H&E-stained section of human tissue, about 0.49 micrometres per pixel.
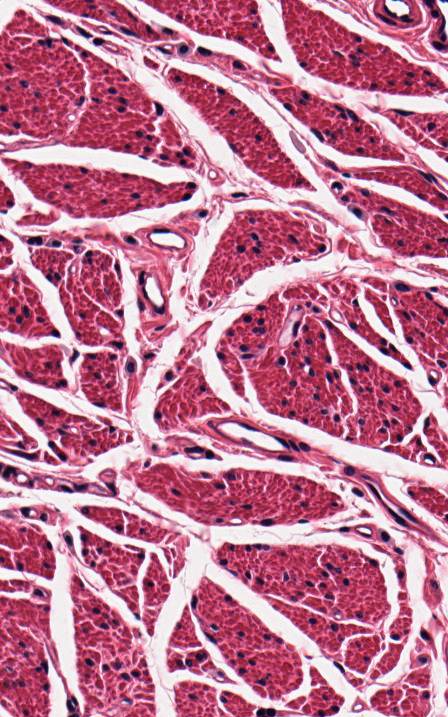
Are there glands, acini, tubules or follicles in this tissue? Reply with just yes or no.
No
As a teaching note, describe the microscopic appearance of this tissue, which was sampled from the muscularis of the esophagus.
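Inside each bundle you've got the muscle cells as small, closely packed pink profiles, their cytoplasm stained a deep eosinophilic pink-red. Dark round to oval nuclei are sprinkled sparsely through the bundle interiors. Between the bundles run thin septa of pale pink connective tissue carrying elongated nuclei.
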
